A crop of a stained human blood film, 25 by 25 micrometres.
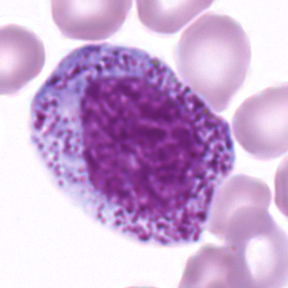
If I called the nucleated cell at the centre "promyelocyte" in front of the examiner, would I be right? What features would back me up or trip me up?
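Cytoplasm pale blue between the granules. Numerous purple-red granules fill it all around the nucleus, with a pale zone of fewer granules beside the nucleus on the left. No vacuoles seen. Red cells crowd close against the right edge.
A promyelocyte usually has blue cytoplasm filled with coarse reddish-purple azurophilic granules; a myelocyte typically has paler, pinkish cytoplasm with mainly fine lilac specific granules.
Blue cytoplasm and purple-red granules here therefore speak for promyelocyte and against myelocyte.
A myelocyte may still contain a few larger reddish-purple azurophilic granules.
Granule colour alone could thus fit both, but here the granules are numerous and fill the cytoplasm. Name fits: promyelocyte.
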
